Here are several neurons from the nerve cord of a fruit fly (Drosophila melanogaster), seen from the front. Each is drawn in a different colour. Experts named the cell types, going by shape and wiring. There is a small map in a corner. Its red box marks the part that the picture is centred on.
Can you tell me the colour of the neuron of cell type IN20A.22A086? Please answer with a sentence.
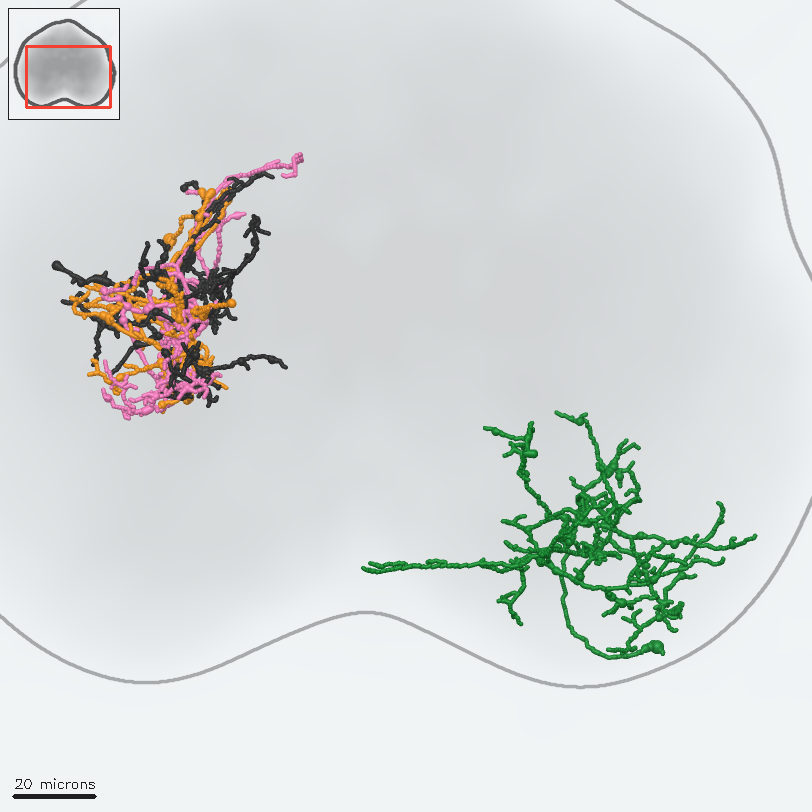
The colour is pink.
